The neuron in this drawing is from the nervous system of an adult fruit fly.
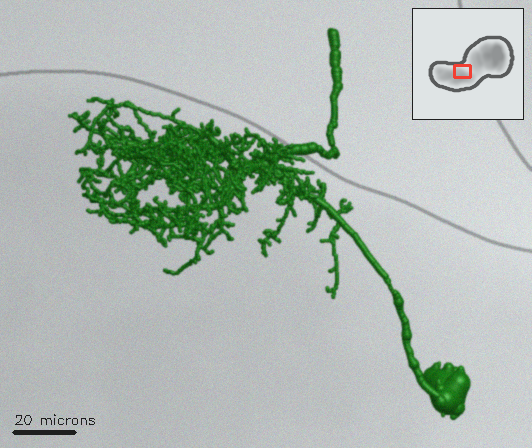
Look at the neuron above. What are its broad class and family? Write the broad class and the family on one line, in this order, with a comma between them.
motor neuron of the nerve cord, hemilineage 03B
